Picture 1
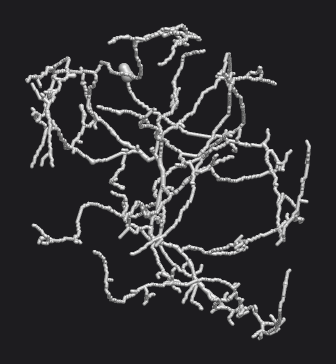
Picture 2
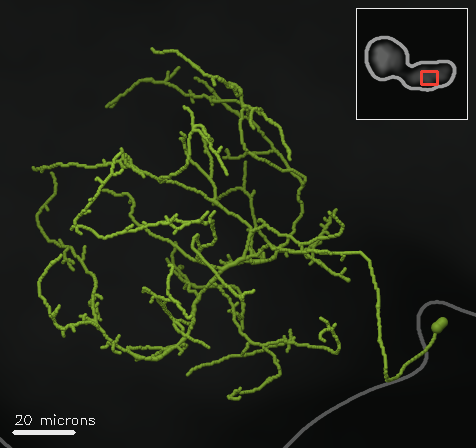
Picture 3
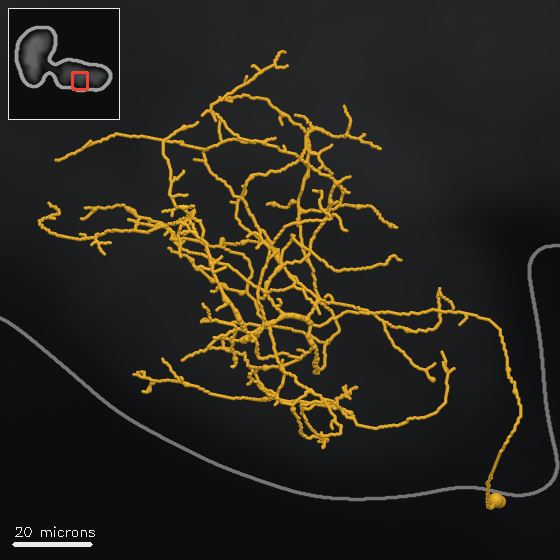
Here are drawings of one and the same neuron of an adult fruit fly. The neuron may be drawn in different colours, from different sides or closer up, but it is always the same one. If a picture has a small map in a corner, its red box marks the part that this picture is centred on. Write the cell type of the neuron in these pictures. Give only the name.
IN20A.22A045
